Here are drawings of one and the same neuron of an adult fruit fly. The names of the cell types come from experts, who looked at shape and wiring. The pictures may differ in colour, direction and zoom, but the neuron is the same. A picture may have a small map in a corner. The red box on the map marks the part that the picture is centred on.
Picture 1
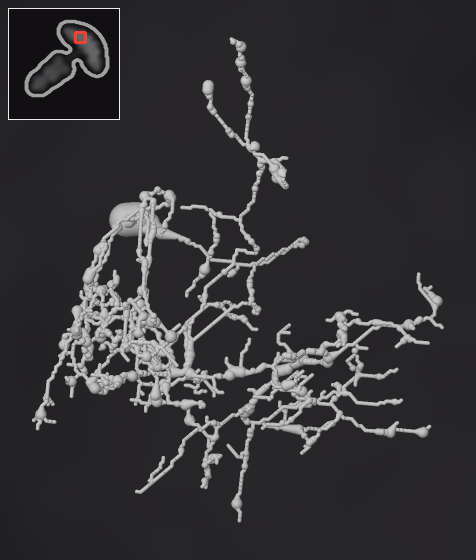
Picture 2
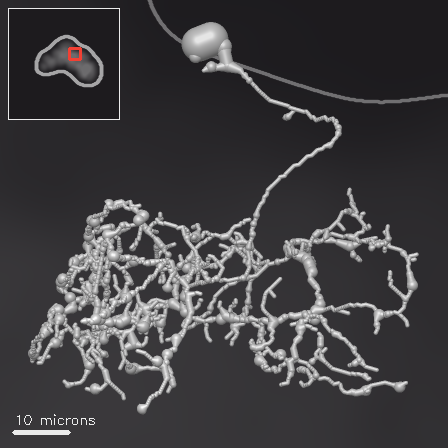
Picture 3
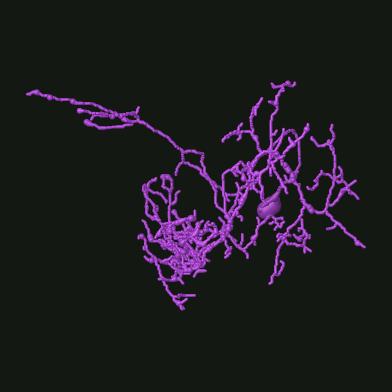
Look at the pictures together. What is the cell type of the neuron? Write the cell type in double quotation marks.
"CB2228"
